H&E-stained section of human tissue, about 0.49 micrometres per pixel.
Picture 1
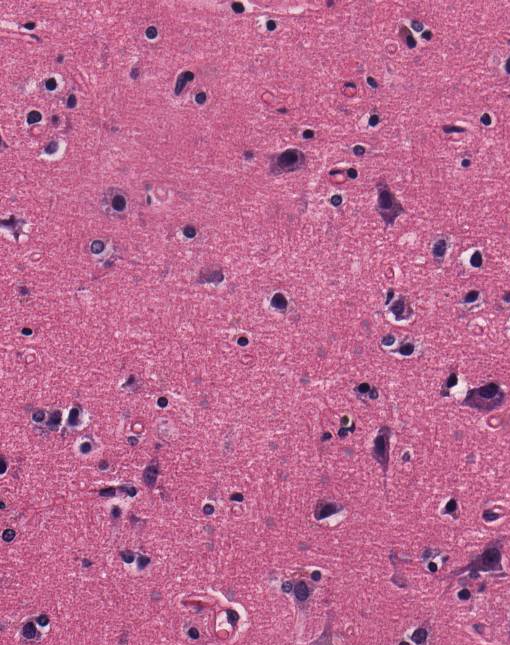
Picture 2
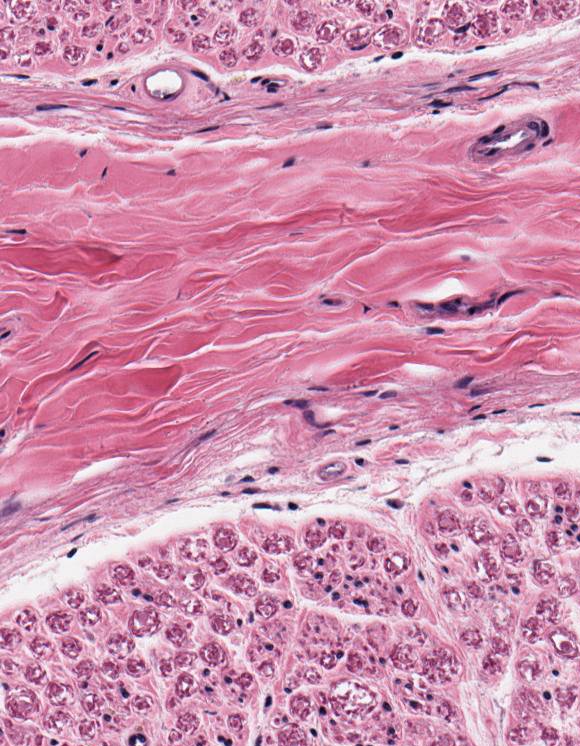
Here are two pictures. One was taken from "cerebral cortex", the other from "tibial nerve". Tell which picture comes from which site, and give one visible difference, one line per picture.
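The field in picture 1 comes from the cerebral cortex. Small, round, dark-staining nuclei are the most numerous nuclei in the field and lie scattered evenly across it.
The field in picture 2 comes from the tibial nerve. The central collagen band holds sparse, thin, elongated dark nuclei lying parallel to the bundles.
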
